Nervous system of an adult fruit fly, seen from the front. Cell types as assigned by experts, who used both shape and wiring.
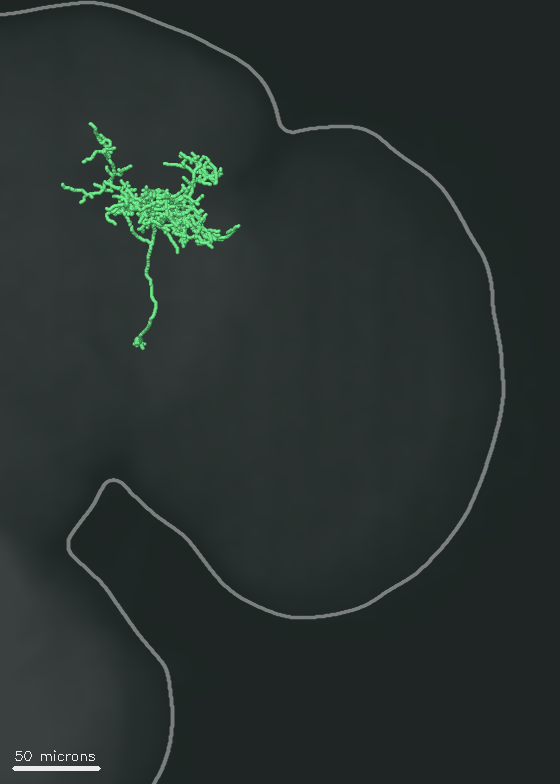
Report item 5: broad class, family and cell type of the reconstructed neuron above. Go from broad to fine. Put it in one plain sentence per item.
A central-brain intrinsic neuron of the LHPV family, type LHPV1d1.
